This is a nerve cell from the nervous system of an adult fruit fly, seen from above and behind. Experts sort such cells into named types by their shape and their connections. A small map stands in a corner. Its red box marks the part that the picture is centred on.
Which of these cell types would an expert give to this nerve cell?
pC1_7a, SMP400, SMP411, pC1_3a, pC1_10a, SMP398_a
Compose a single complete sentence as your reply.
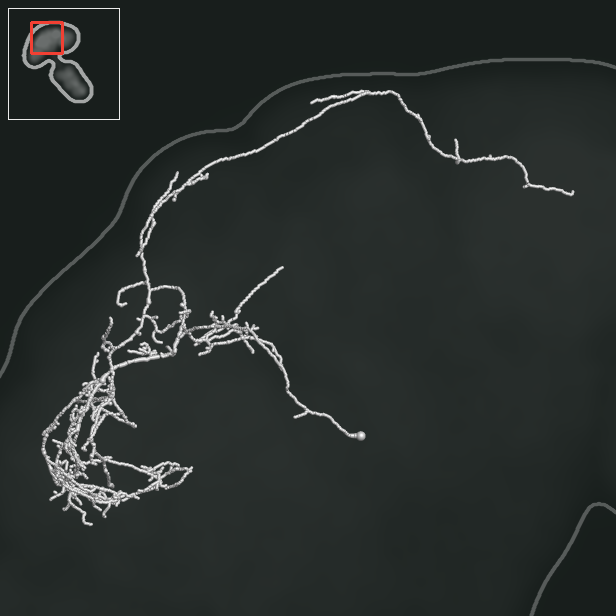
By its cell type, the nerve cell is pC1_7a.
